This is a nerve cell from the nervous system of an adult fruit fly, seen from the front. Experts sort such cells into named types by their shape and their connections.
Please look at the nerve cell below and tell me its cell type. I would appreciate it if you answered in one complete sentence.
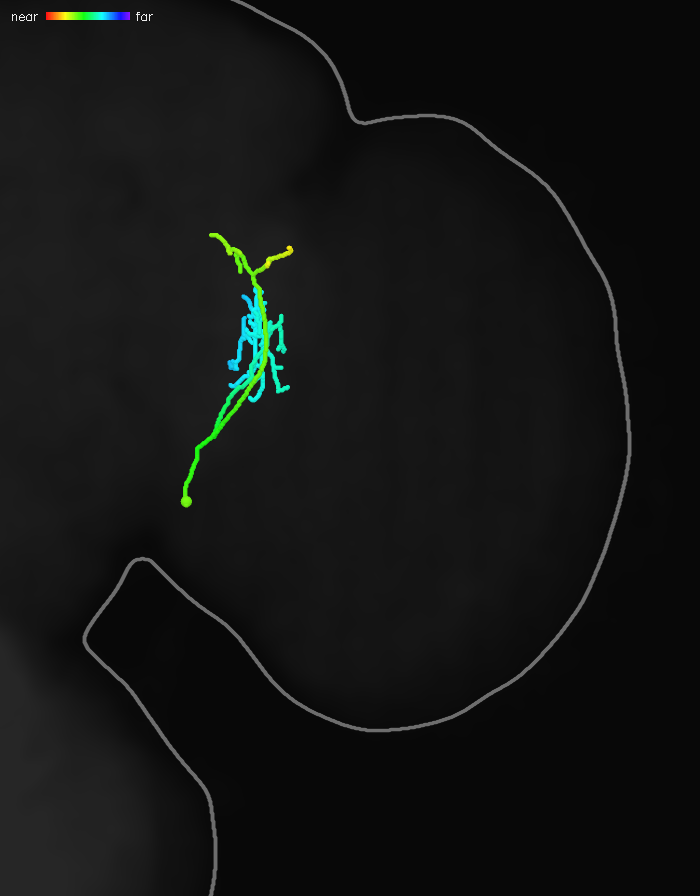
In terms of cell type, the nerve cell is LC25.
